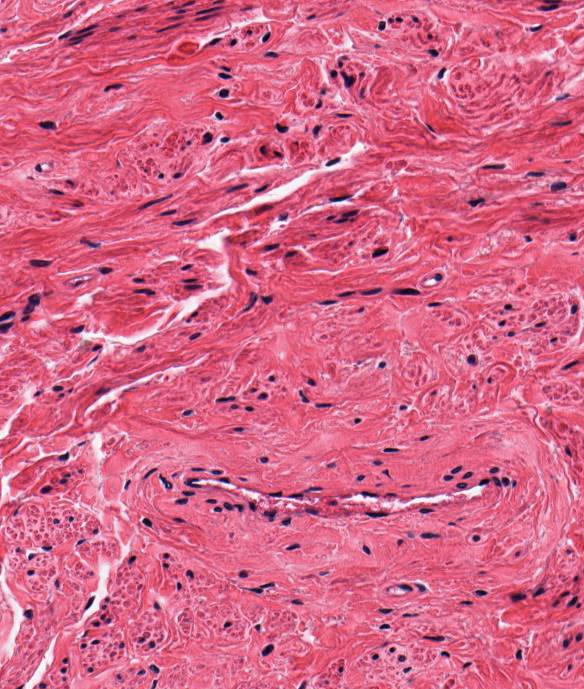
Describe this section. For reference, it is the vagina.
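Smooth muscle bundles make up the field, interlacing in several directions, some cut lengthwise and some cut across. Down at the lower left, one bundle is cut in cross-section, and its cells show small round nuclei within pink cytoplasm. In the lower centre lies a small vessel with a narrow, horizontal, slit-like lumen, wrapped by concentric layers of spindle cells. There are no fat cells in the field.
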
